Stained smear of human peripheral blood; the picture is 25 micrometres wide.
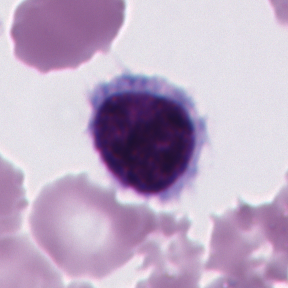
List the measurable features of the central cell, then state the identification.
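Many fine, short, hair-like projections fringe the cell's edge, and the outline looks ragged and frayed rather than crisp. The cytoplasm is widest along the top of the cell and thinnest at the lower left. The nucleus is rounded to oval, with no lobes or deep indentation; it measures about 9 micrometres across and fills about 70% of the cell's area. This is a hairy cell.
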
